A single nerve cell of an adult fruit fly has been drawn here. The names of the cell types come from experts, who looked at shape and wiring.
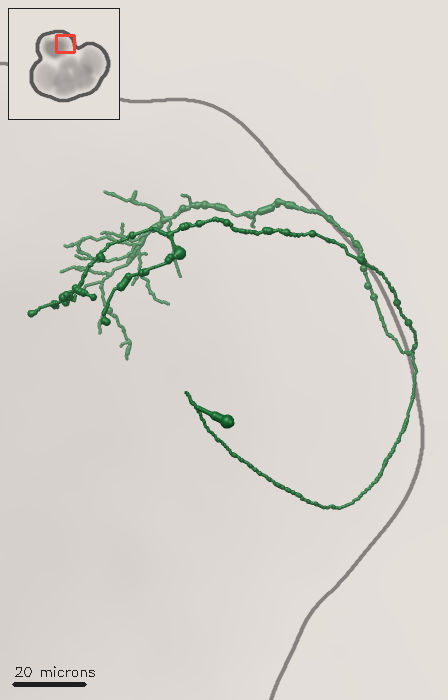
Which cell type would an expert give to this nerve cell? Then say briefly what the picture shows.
It is of cell type IN08A041. Its broad class is nerve-cord intrinsic neuron. Its cell body lies in the middle of the picture. From left to right in the picture it spans about 110 microns.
